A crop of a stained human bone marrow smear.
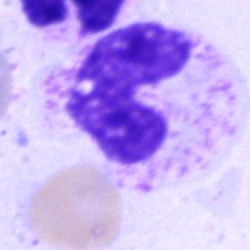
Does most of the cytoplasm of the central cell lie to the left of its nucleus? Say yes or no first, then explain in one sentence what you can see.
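No. The cytoplasm is abundant and pale, and most of it lies to the right of the nucleus.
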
